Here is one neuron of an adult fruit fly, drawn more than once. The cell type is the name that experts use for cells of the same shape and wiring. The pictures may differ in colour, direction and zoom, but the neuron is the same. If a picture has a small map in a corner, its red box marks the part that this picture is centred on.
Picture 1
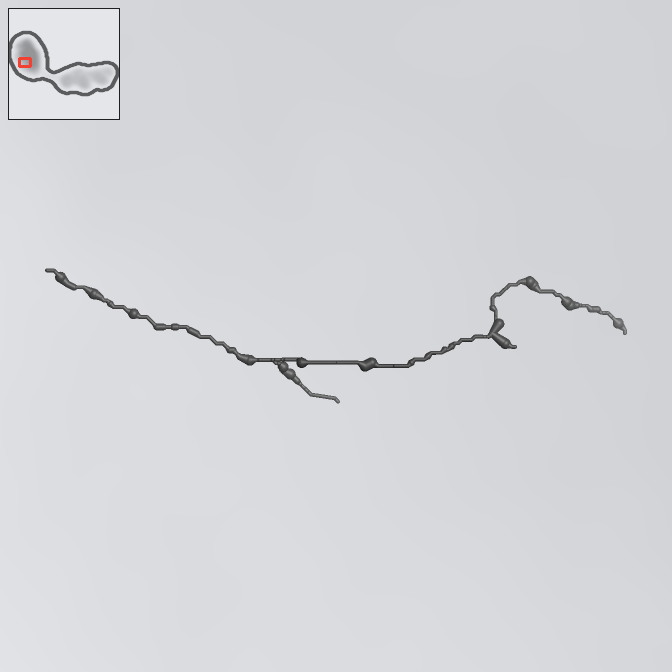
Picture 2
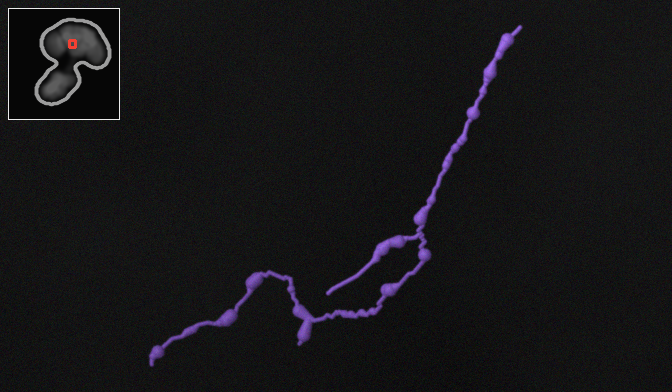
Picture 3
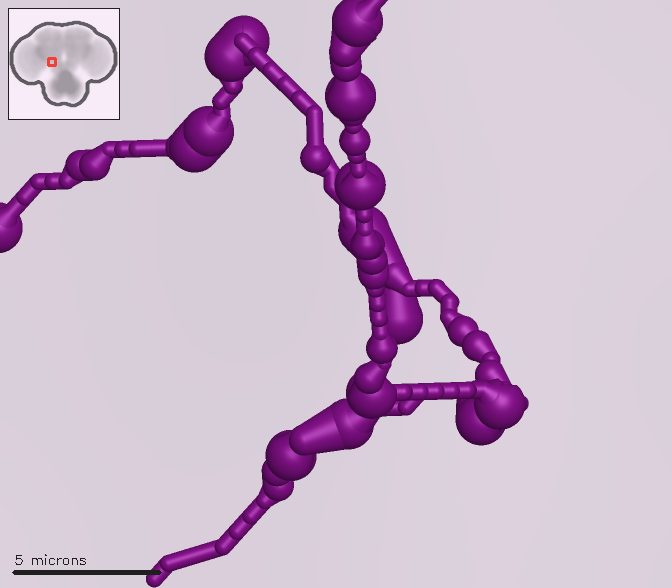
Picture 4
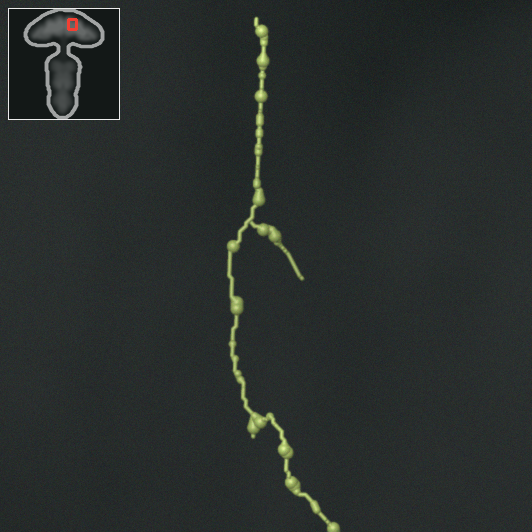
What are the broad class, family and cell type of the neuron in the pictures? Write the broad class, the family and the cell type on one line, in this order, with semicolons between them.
sensory neuron entering the brain; class mechanosensory; JO-CL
